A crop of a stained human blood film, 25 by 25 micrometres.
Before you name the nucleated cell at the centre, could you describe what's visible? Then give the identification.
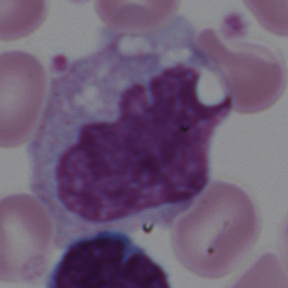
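Starting with the nucleus, it is irregular and folded, with a deep notch in its upper right margin. Next, the cytoplasm is plentiful and pale greyish-lilac. It holds only very fine, faint dust-like granules. Last, the cell outline is irregular rather than round. This cell is a monocyte.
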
